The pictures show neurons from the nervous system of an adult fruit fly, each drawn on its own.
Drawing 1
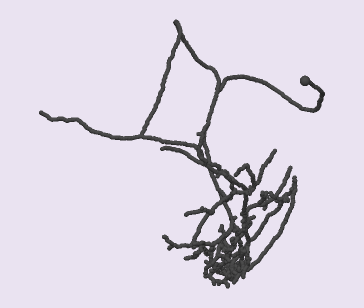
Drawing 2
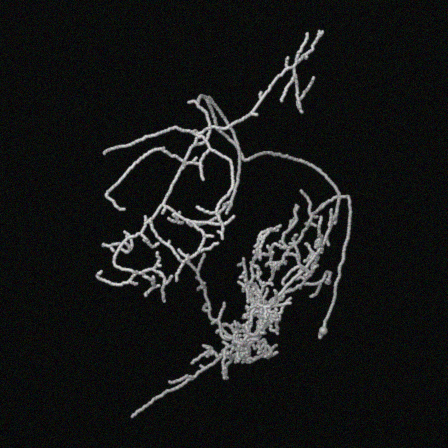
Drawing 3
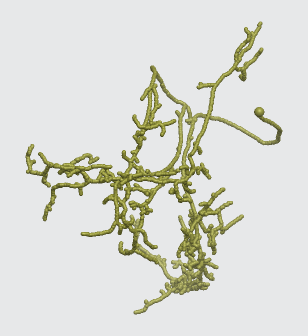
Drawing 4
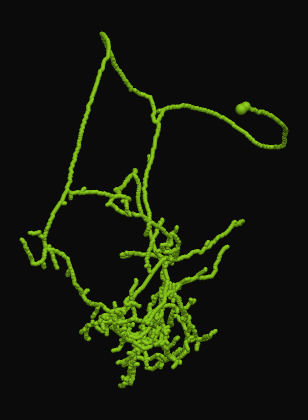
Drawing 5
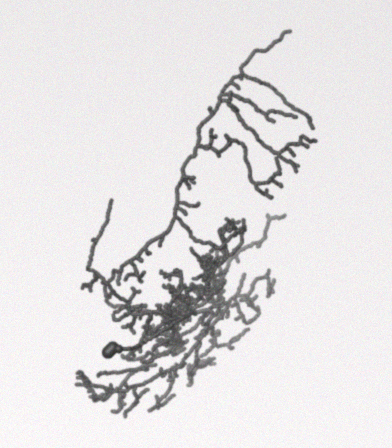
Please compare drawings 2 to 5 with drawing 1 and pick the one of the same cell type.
Drawing 4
